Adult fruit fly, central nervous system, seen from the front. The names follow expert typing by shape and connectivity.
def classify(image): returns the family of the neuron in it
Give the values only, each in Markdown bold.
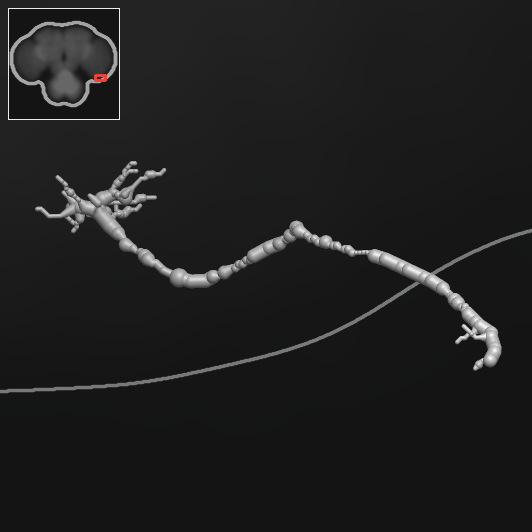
**L**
